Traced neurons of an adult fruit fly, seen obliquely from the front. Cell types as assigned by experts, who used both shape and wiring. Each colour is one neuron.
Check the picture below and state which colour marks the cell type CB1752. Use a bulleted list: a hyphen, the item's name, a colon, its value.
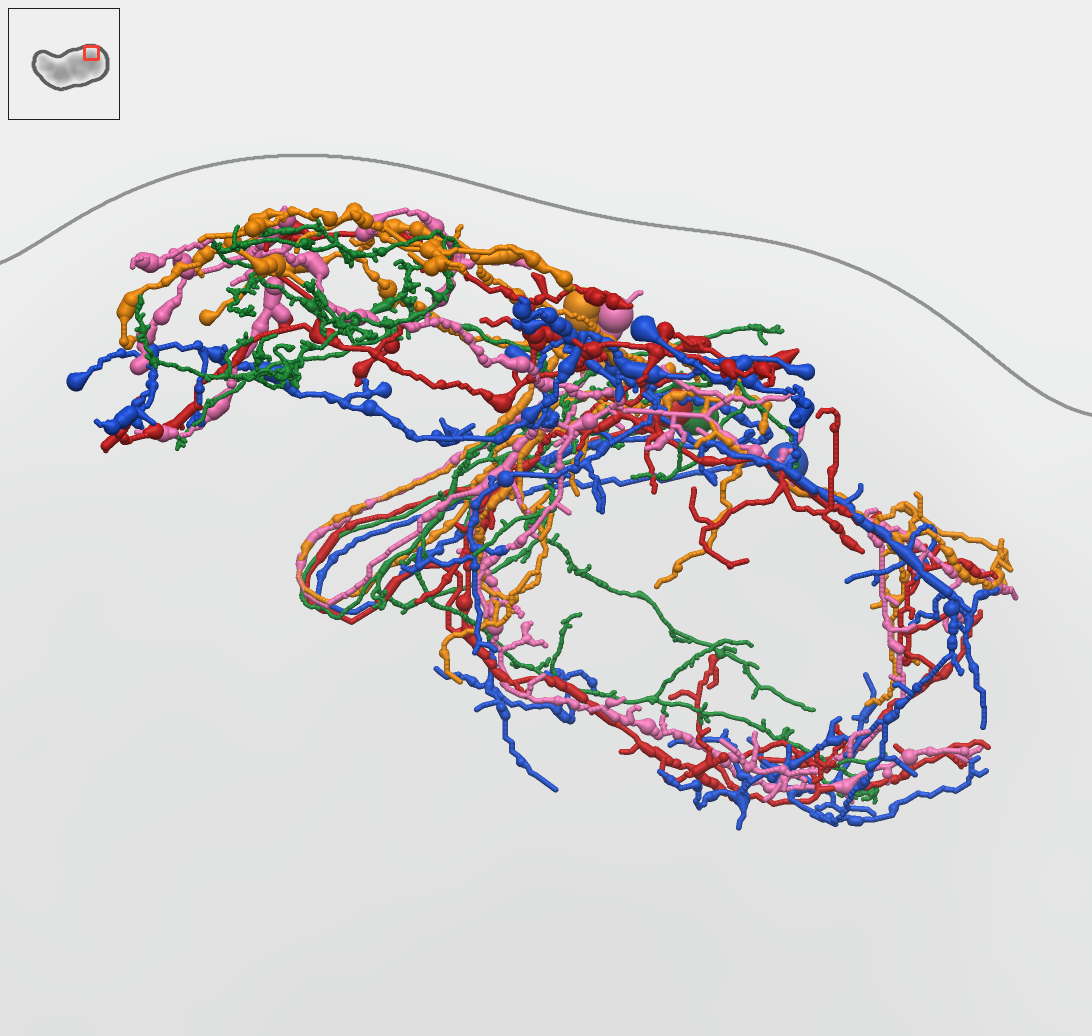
- colour: orange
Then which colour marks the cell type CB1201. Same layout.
- colour: green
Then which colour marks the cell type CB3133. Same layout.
- colour: red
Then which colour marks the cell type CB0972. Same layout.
- colour: pink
